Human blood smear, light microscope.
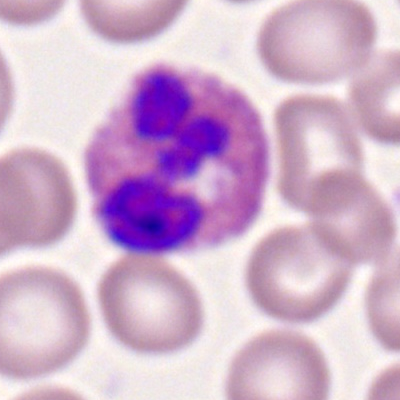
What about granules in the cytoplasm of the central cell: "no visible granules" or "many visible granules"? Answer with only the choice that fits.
Many visible granules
